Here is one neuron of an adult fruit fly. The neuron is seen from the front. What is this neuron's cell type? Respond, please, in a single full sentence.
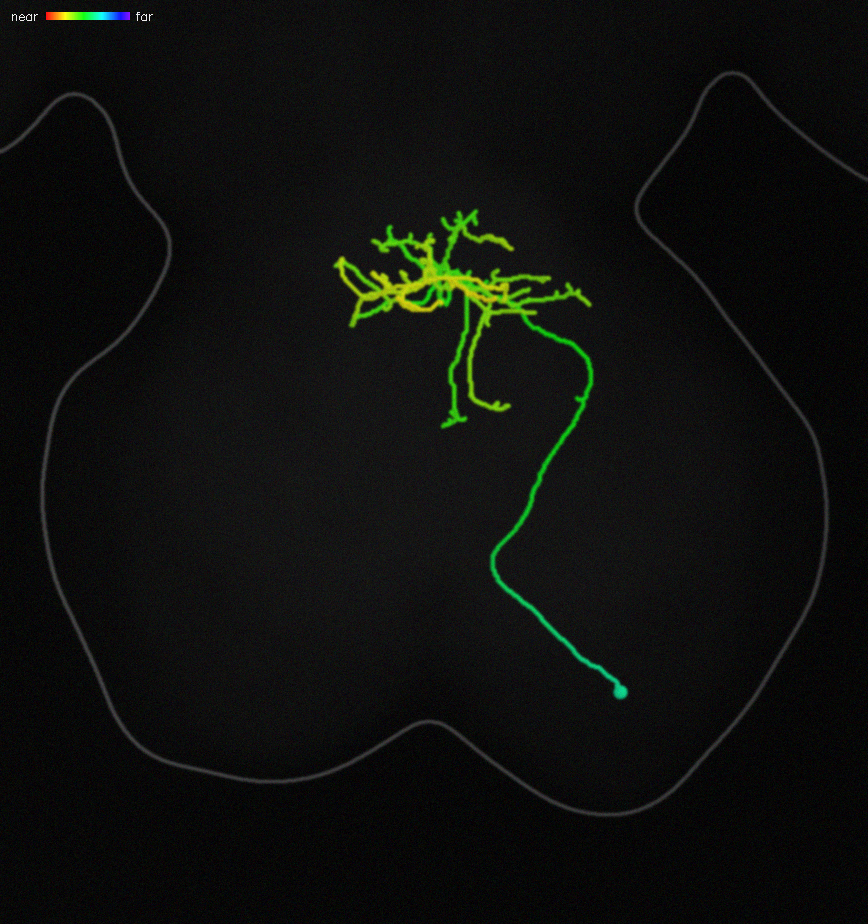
This particular neuron has the cell type IN06A103.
